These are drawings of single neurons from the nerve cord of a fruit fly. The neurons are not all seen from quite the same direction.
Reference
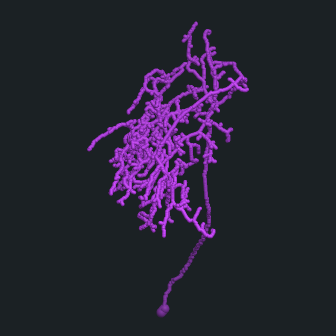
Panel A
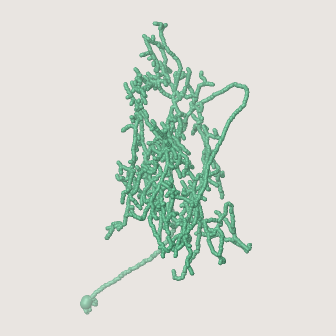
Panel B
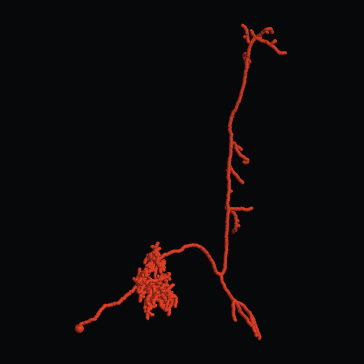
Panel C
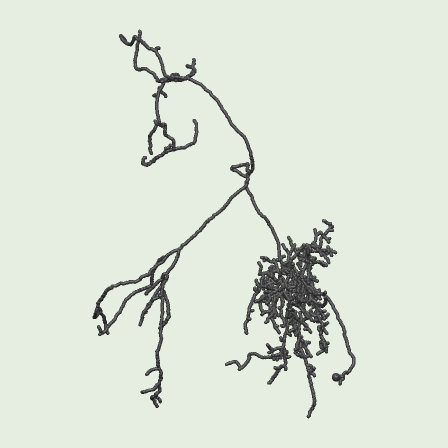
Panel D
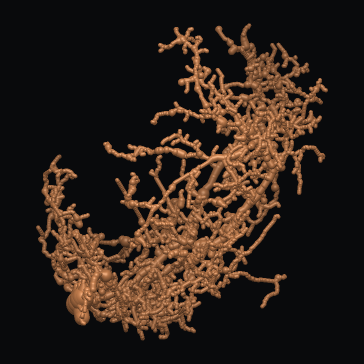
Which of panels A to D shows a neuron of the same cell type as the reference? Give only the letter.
A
